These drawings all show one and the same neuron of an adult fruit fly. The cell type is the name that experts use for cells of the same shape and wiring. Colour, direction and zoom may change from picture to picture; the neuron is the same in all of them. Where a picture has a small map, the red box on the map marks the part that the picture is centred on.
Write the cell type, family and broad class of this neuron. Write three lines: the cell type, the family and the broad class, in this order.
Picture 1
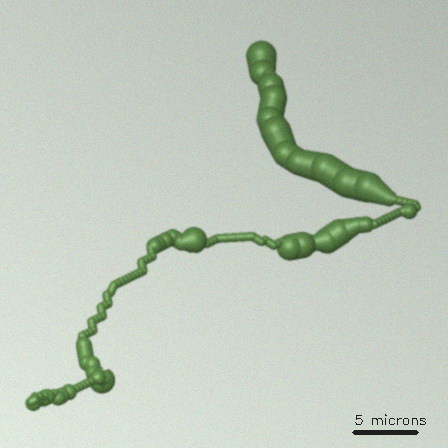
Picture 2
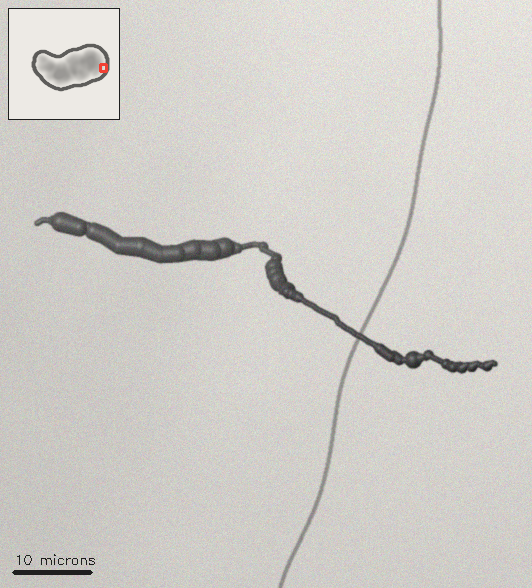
R8y
class visual
photoreceptor or other optic-lobe sensory neuron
